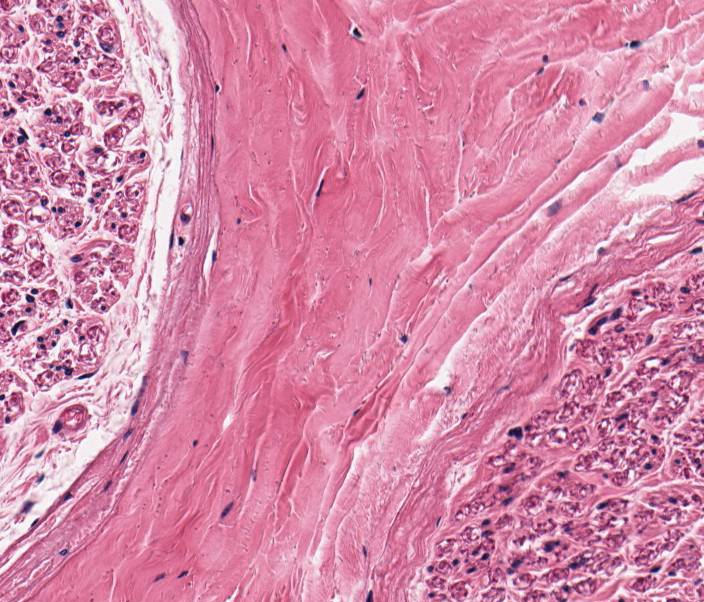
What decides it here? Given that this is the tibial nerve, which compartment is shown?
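What you are looking at is epineurium: the broad band of dense pink fibrous tissue running diagonally across the field. Notice how compact its collagen is, wavy and strongly eosinophilic, with only sparse, small, dark, spindle-shaped nuclei.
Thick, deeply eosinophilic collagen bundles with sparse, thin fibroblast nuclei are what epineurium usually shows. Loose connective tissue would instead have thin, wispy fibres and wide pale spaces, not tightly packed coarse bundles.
At upper left and lower right the band is flanked by more cellular areas of many small rounded profiles, packed together as if cut across.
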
